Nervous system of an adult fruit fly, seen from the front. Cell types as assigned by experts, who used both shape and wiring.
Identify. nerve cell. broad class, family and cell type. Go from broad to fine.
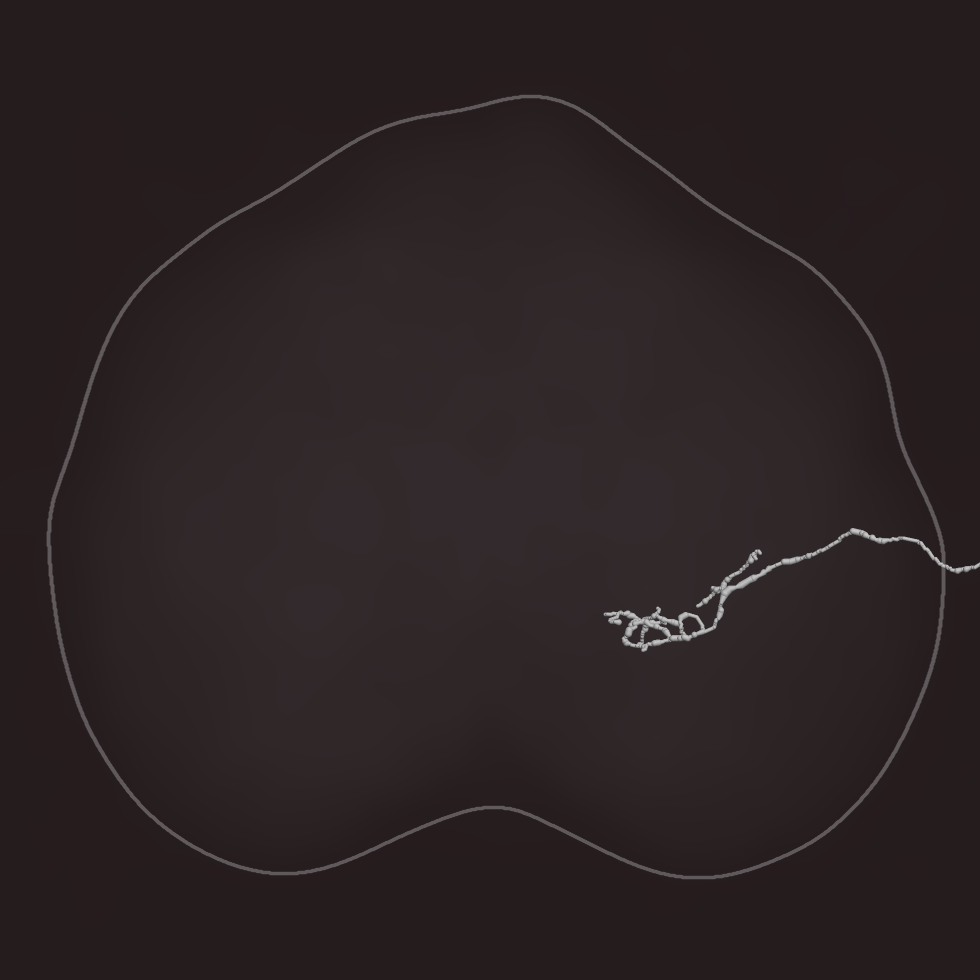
sensory neuron entering the nerve cord; class mechanosensory tactile; SNta18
